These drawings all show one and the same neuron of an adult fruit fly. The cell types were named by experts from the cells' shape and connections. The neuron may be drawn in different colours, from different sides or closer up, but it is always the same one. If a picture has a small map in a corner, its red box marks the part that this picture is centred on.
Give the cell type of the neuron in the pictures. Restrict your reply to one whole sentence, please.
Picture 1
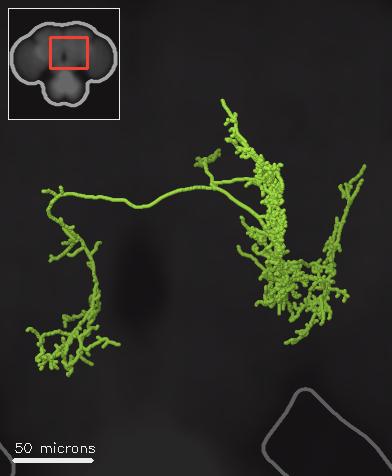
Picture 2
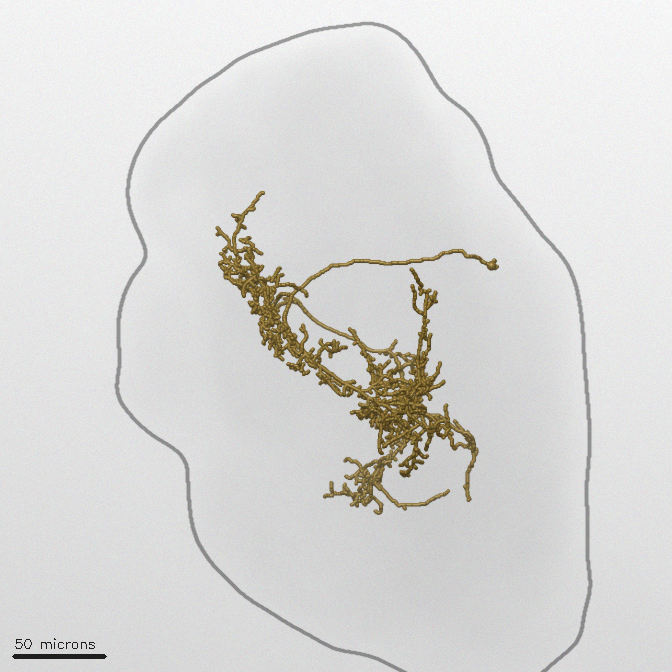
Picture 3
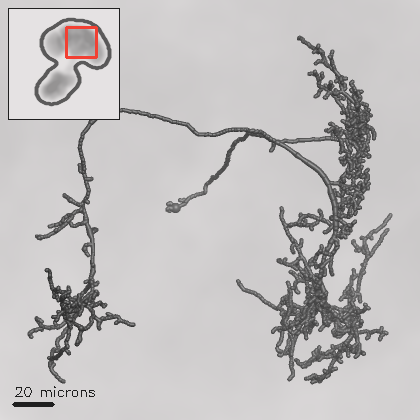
On the level of cell type, this neuron is LAL156_a.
